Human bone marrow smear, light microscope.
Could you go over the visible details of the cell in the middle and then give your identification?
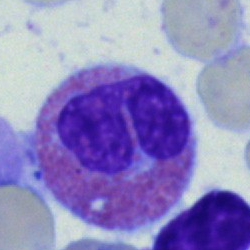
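You'll notice the outline is round and smooth. Inside, the nucleus has two lobes lying side by side, and no nucleoli are visible. Down in the lower part of the cytoplasm sits a single small clear vacuole. That one's an eosinophil.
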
